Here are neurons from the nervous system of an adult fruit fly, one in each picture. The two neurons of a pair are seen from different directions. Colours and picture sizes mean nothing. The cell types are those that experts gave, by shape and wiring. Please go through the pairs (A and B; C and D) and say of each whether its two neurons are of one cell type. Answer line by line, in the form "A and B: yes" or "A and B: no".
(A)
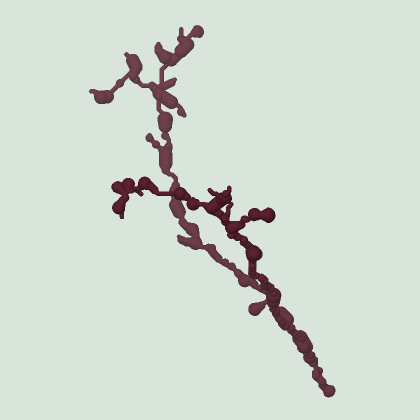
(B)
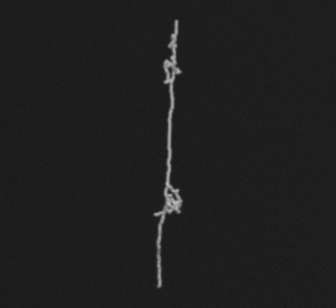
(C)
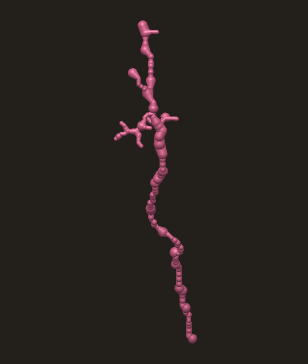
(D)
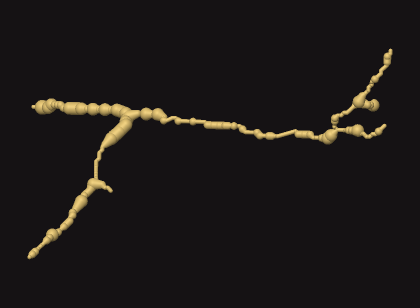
A and B: yes
C and D: yes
